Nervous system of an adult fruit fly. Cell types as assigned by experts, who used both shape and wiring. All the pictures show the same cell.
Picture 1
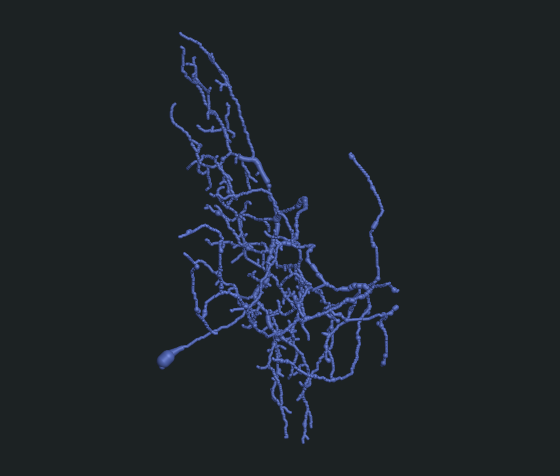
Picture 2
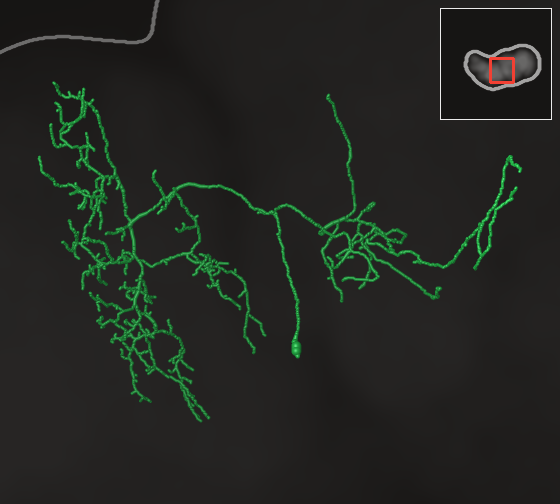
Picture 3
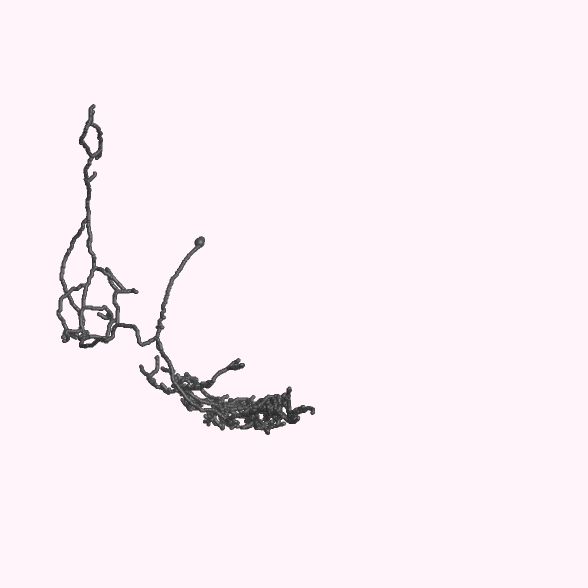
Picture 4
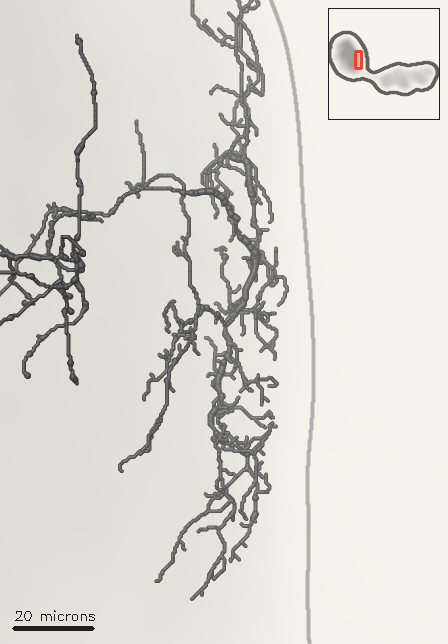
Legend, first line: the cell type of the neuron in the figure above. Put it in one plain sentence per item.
The cell type is LPT31.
